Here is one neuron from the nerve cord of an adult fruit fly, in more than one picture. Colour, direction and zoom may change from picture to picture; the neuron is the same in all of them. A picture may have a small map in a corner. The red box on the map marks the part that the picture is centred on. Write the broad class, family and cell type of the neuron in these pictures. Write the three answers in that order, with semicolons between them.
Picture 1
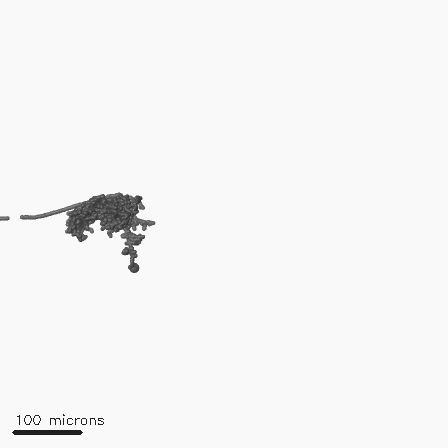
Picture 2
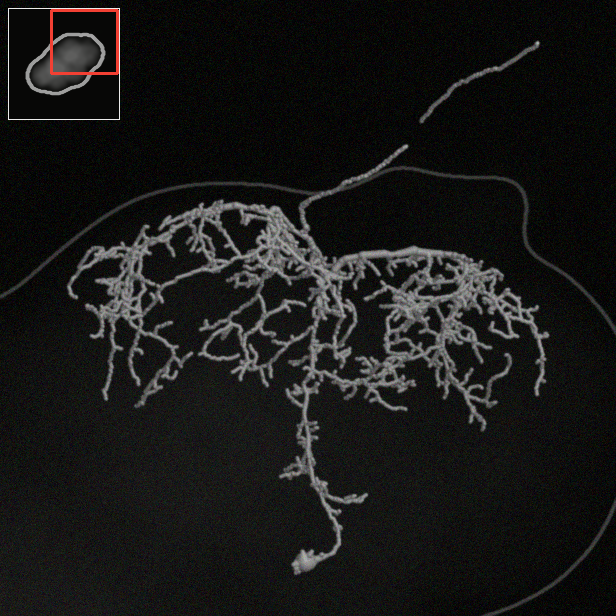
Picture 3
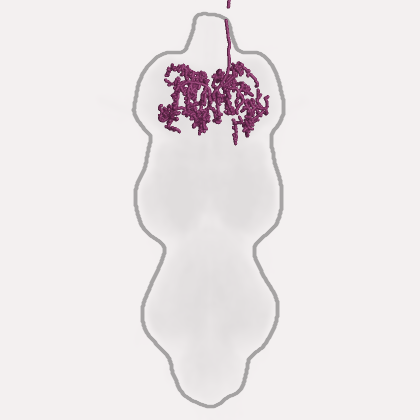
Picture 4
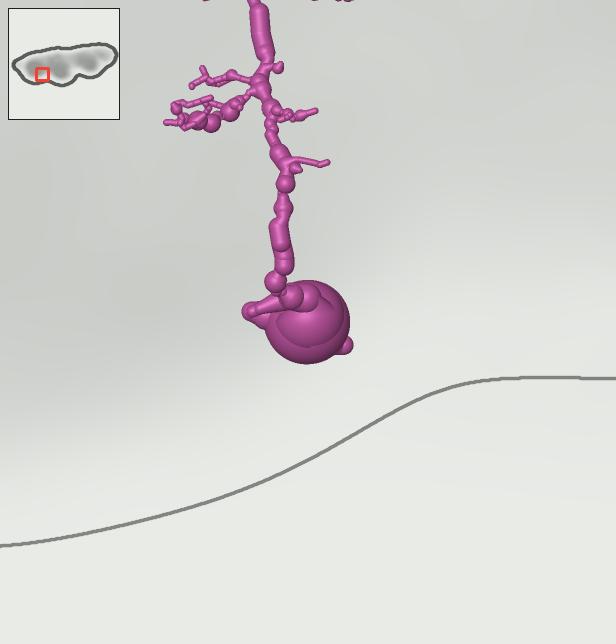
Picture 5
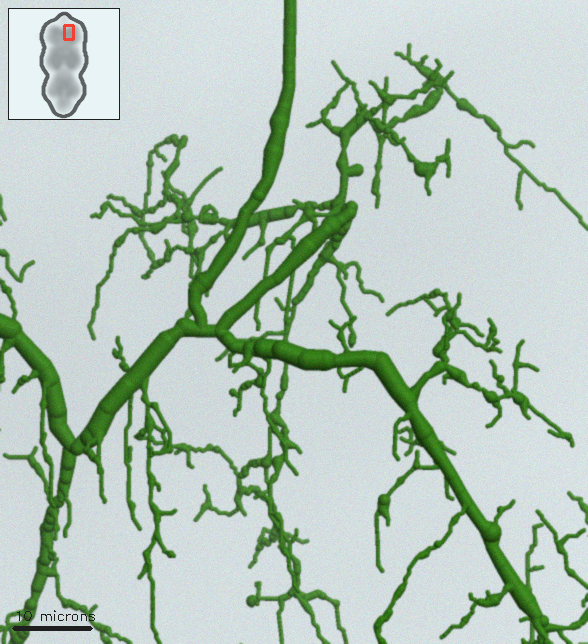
ascending neuron; hemilineage 27X; AN27X011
